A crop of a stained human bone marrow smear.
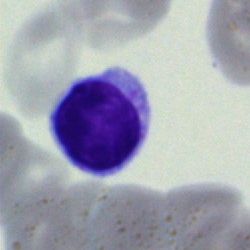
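Lymphocyte, the cell in the middle. First, its outline is round and smooth, with no surface projections. Second, the chromatin is dense and stains a deep, dark purple. Third, no nucleolus can be seen. Last, the cytoplasm forms only a narrow crescent on the upper right side of the nucleus.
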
